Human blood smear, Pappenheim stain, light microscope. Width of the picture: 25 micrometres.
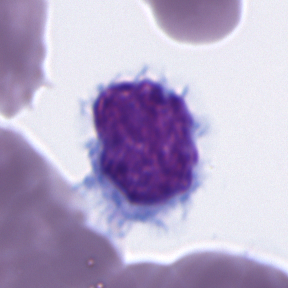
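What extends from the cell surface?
Fine hair-like projections, all around its circumference.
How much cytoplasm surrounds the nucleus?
Only a narrow rim, with no granules visible in it.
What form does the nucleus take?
A single unlobed mass.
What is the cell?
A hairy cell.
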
